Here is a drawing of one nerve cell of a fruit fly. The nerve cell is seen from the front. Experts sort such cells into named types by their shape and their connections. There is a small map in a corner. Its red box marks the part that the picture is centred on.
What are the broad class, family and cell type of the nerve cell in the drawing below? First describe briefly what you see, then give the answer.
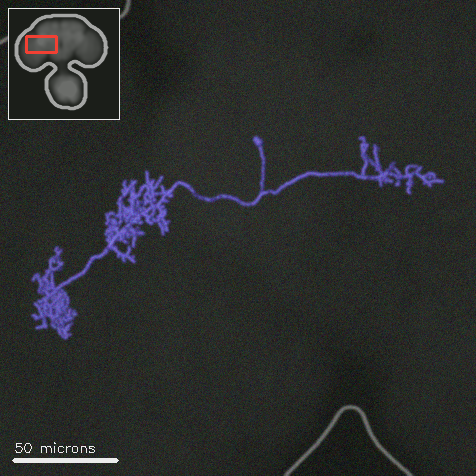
From left to right in the picture it spans about 200 microns. In this view it is wider than it is tall. This is a visual projection neuron. The family is hemilineage VPNd1. Its cell type is LPLC4.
